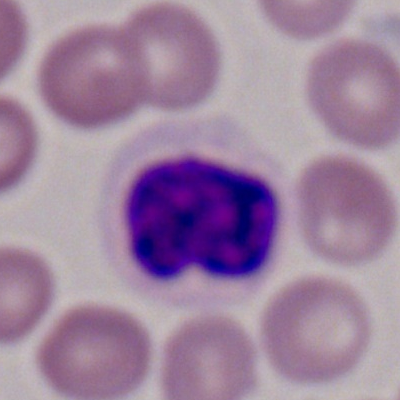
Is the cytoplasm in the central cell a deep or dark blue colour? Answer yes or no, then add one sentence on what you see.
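No. The cytoplasm is very pale, nearly colourless.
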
